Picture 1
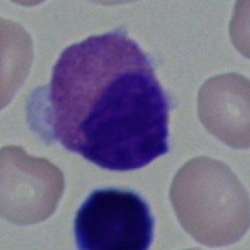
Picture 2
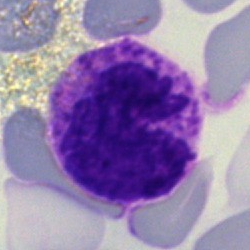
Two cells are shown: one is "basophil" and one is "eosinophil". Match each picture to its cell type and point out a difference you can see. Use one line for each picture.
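The cell in picture 1 is an eosinophil. The cytoplasm is abundant, filling the upper left half of the cell.
The cell in picture 2 is a basophil. The nucleus fills most of the cell.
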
